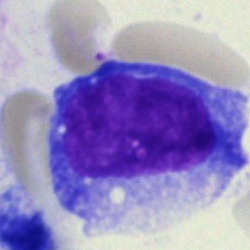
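Blast: the cell in the middle of this stained bone marrow smear. Look first at the chromatin, which is finely textured rather than coarsely clumped. The blue cytoplasm forms a wider band below the nucleus than above it. Notice how it is deeper blue along the top edge and paler in the lower part. Below the nucleus, a small round clear vacuole sits in the cytoplasm.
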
